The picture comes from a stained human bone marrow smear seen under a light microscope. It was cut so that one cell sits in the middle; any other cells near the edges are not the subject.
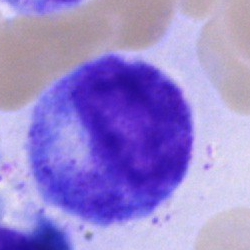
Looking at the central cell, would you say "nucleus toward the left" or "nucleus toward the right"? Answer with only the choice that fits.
Nucleus toward the right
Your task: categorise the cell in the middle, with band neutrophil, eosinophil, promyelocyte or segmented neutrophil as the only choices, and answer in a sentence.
Present in the middle of the crop is a promyelocyte.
